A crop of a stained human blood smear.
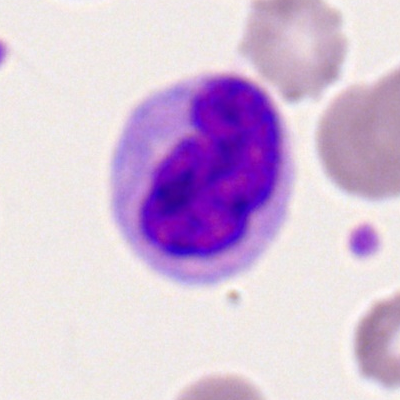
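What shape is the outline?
Smooth and oval, I'd say.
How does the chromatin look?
Patchy, with darker clumps among lighter areas.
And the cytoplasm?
A pale lilac-blue, with no distinct granules that I can see.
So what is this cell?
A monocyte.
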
